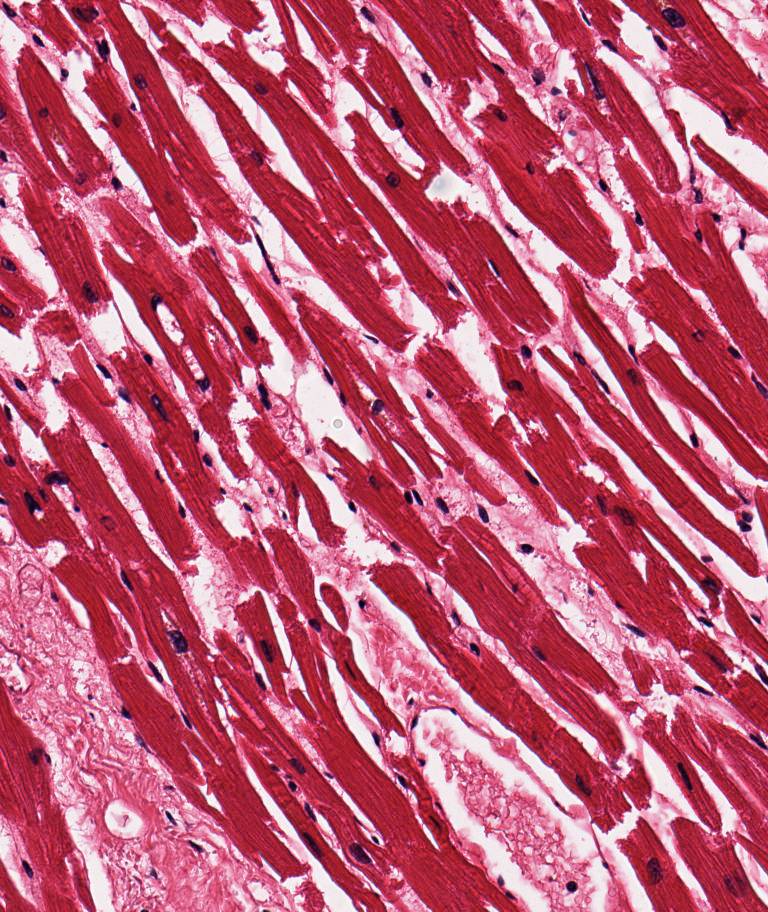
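Left ventricle of the heart. Many muscle fibres branch and join neighbouring fibres. Between them lies scanty, pale pink, loose wispy material with small dark nuclei. No fat cells are present in the field. Lower left corner: a patch of loose, pale pink connective tissue containing a small round vessel.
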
